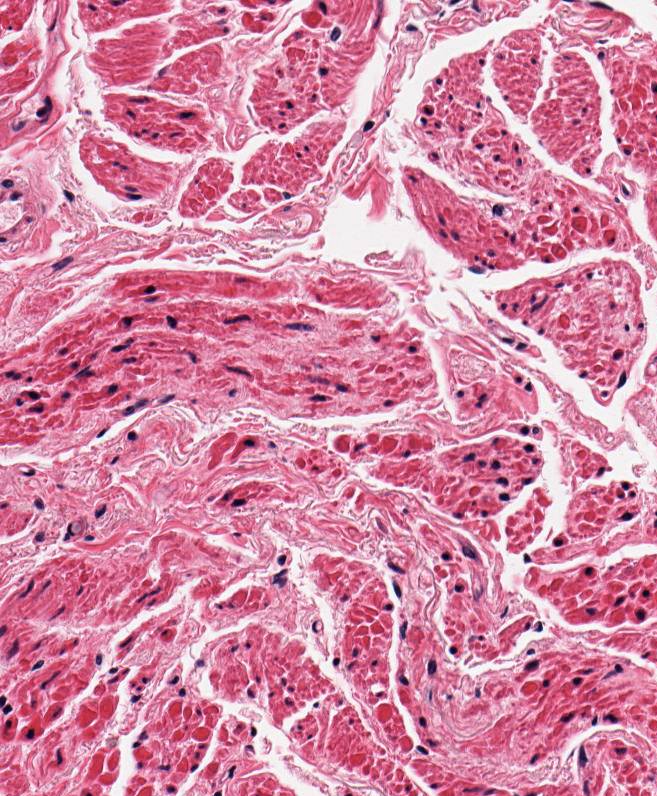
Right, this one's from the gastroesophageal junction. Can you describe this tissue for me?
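Smooth muscle bundles, cut in various planes, separated by narrow connective tissue bands. Left-centre: broad bundle in longitudinal section, fibres running roughly horizontally. Nuclei there elongated, cigar-shaped, central in the cells. Upper right: cross-cut bundles, cells as small polygonal eosinophilic profiles, many with no visible nucleus.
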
